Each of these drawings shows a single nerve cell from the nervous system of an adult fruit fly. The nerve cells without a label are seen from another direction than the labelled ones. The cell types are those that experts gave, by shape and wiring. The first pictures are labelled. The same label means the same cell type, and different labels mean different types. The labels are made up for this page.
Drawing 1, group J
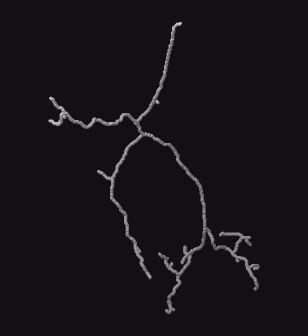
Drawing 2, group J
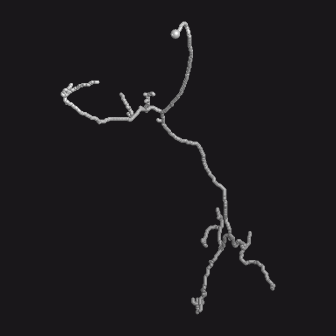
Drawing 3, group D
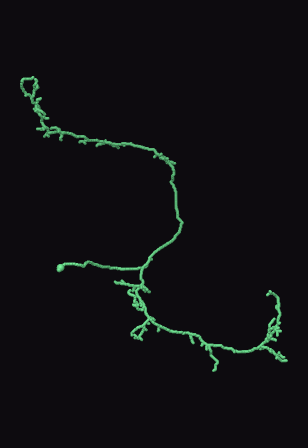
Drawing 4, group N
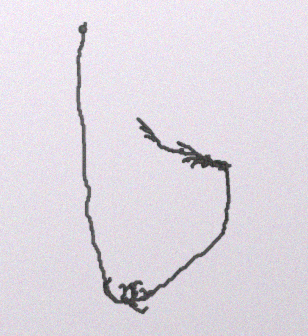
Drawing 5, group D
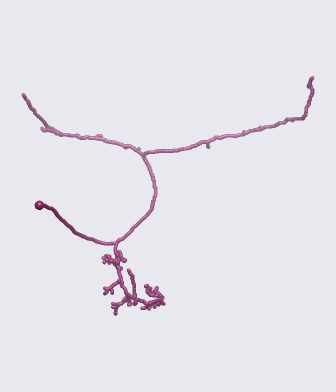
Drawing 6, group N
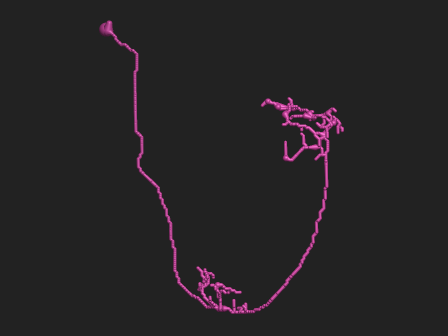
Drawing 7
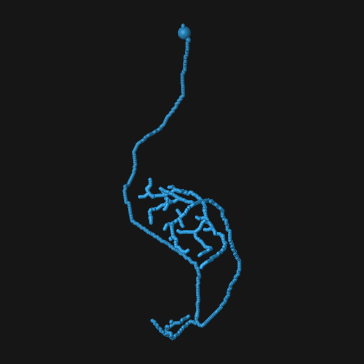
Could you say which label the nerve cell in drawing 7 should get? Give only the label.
group N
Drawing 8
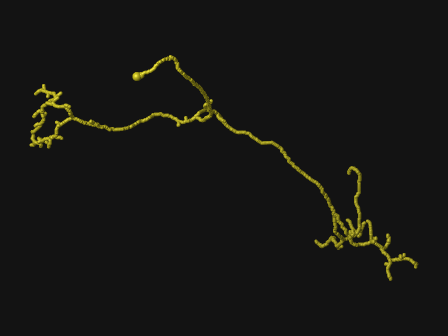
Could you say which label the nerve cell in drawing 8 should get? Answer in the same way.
group J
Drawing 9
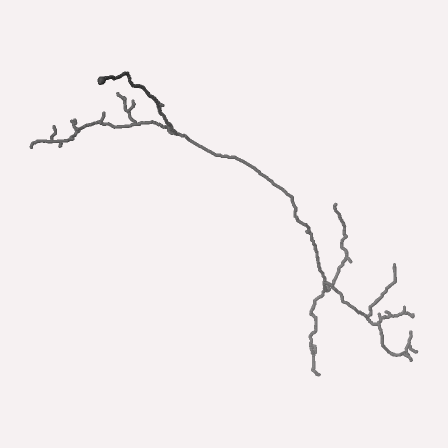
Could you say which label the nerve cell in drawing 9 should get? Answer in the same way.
group J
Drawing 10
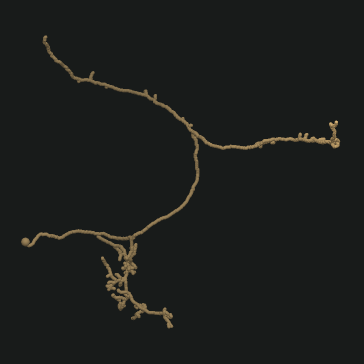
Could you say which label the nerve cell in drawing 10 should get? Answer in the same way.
group D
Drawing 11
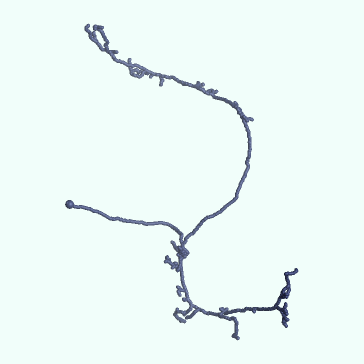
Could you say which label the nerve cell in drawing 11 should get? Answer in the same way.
group D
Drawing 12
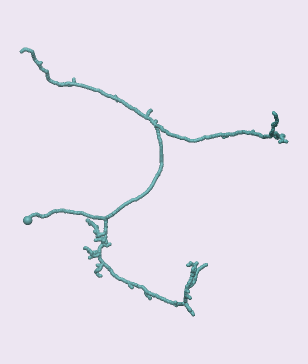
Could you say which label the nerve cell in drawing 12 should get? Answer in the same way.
group D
